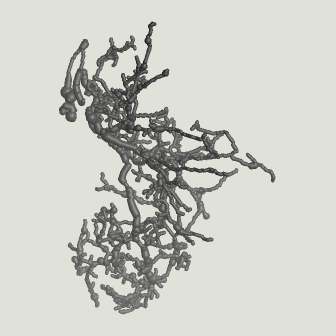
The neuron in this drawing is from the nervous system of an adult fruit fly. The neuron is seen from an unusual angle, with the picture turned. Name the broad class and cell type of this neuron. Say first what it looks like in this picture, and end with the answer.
The picture shows dozens of branch ends. As drawn here it is taller than it is wide. It is a central-brain intrinsic neuron. It is of cell type AVLP614.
